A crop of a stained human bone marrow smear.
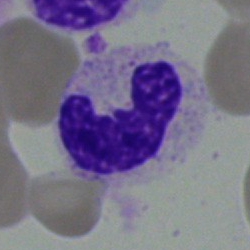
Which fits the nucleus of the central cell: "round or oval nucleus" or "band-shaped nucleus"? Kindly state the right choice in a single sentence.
It is a curved band, without separate lobes, that the nucleus forms.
